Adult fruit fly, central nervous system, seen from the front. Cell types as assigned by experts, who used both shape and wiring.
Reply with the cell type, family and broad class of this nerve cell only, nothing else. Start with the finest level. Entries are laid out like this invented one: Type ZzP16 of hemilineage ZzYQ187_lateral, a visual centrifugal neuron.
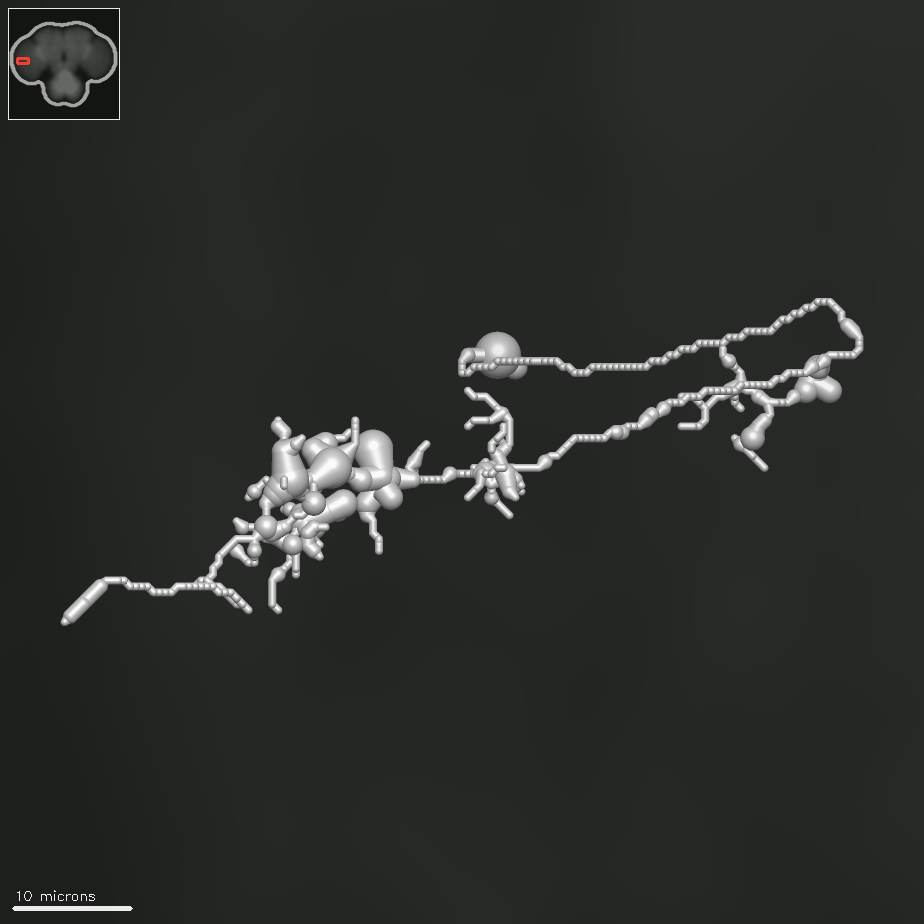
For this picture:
Type C3 of the C family, an optic-lobe intrinsic neuron.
